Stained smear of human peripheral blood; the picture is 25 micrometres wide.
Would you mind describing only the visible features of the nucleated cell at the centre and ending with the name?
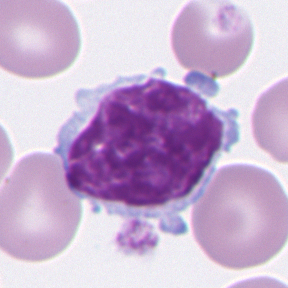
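An irregular, ragged outline takes the place of a smooth one. The nucleus is unlobed, forming a single mass, and its chromatin is dark purple and coarsely clumped in a patchy pattern. No distinct granules appear in the cytoplasm. The nucleated cell at the centre is a typical lymphocyte.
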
